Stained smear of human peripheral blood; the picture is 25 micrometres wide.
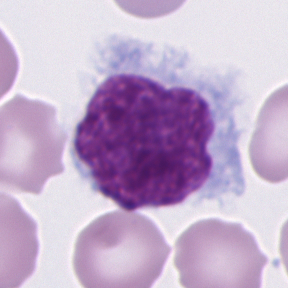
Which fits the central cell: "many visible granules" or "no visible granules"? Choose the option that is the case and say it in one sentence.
The cell's cytoplasm contains no granules that can be seen.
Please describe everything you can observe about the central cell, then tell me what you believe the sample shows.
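Rather than ending in a sharp border, the edge of the cytoplasm frays into fine, hair-like wisps. The nucleus sits toward the lower left of the cell and measures about 12 micrometres across. Its outline is bumpy, with several shallow notches. Inside, the chromatin is dense purple with a mottled, patchy texture. This is a hairy cell.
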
